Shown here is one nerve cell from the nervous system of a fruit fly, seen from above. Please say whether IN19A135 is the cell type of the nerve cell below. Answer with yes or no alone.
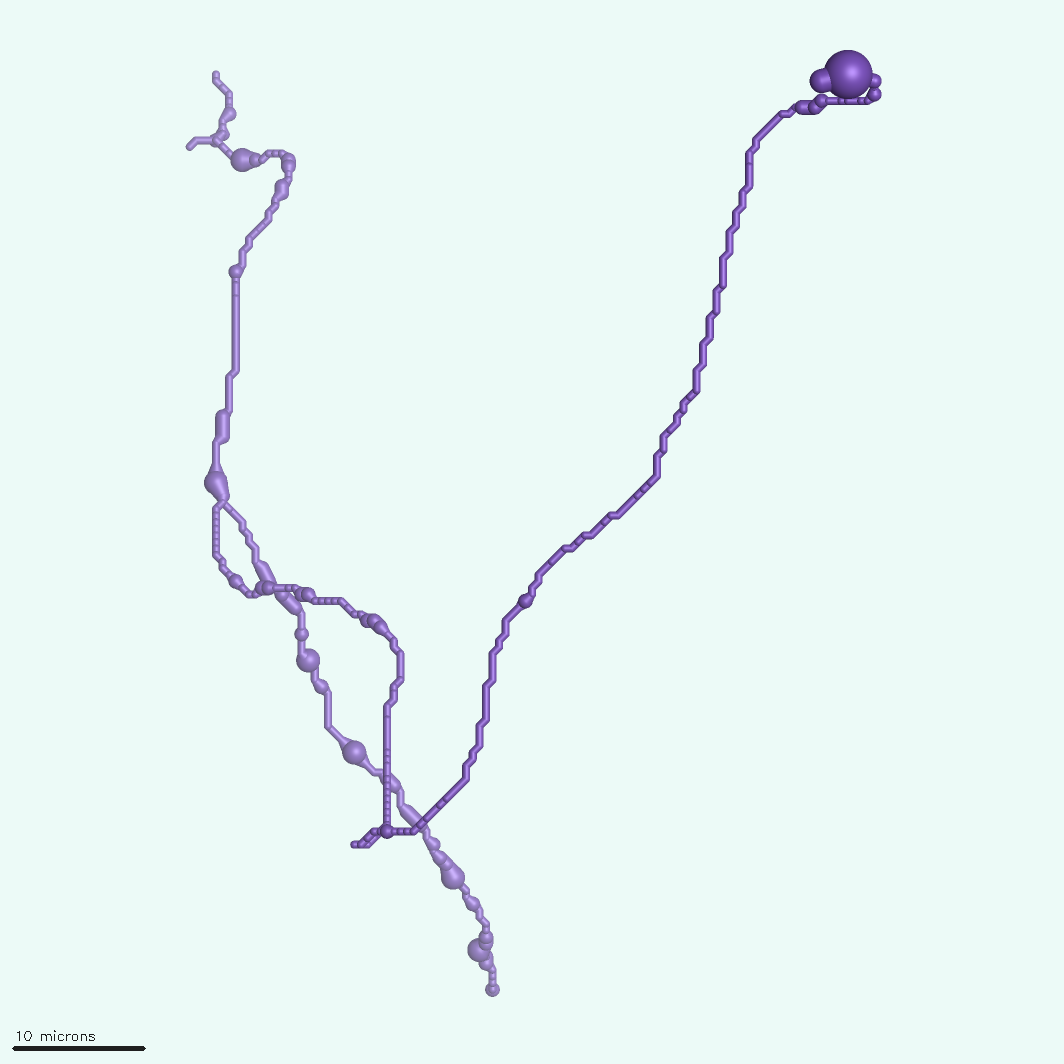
yes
